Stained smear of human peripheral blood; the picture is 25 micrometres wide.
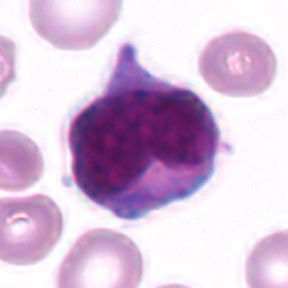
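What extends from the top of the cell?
A single tapering cytoplasmic projection, pointing upward.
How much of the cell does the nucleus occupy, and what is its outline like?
The nucleus fills most of the cell, and it has a deep indentation at its lower right.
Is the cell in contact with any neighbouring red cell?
No. It touches none of them.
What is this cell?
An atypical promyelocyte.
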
